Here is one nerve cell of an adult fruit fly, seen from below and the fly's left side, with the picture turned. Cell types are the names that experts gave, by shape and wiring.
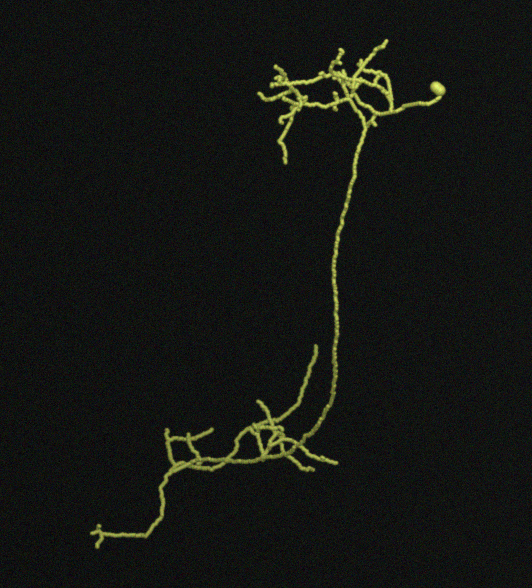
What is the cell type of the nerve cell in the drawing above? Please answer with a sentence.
The cell type is CB4082.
